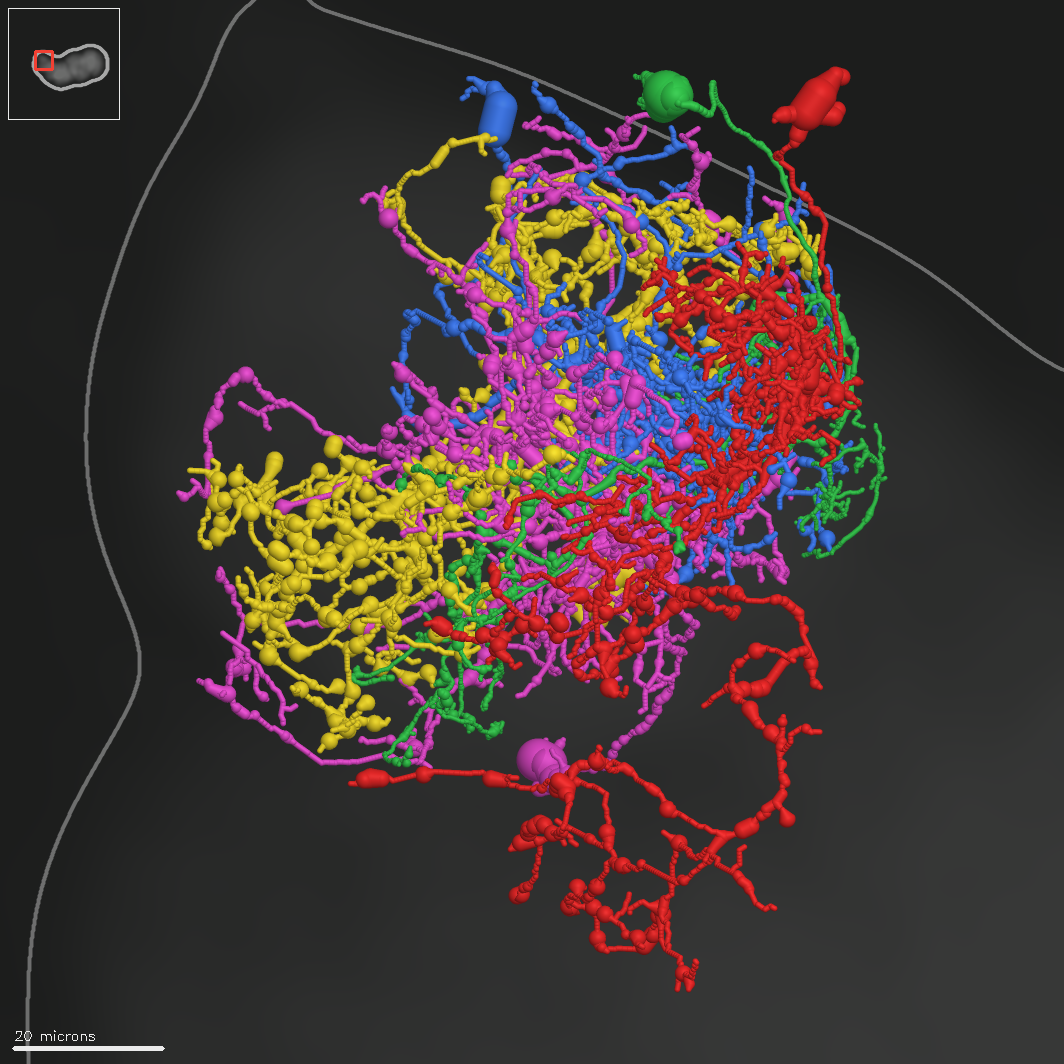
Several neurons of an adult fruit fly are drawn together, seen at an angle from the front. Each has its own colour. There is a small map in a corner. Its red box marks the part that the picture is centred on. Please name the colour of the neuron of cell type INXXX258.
yellow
